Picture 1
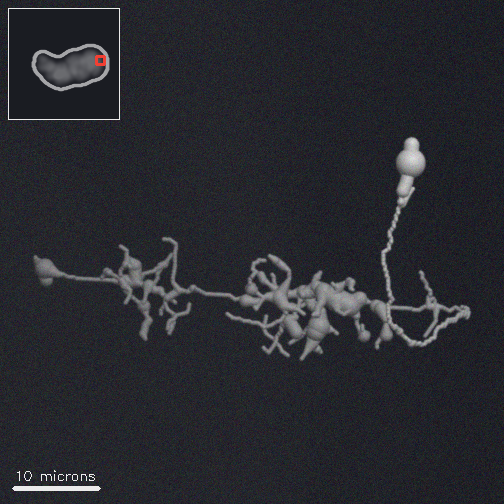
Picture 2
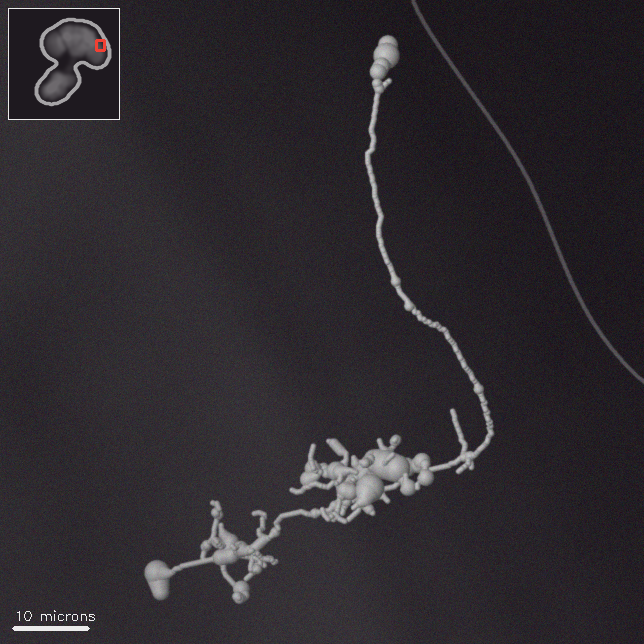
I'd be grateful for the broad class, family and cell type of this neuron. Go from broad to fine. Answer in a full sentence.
An optic-lobe intrinsic neuron of the Mi family, type Mi4.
